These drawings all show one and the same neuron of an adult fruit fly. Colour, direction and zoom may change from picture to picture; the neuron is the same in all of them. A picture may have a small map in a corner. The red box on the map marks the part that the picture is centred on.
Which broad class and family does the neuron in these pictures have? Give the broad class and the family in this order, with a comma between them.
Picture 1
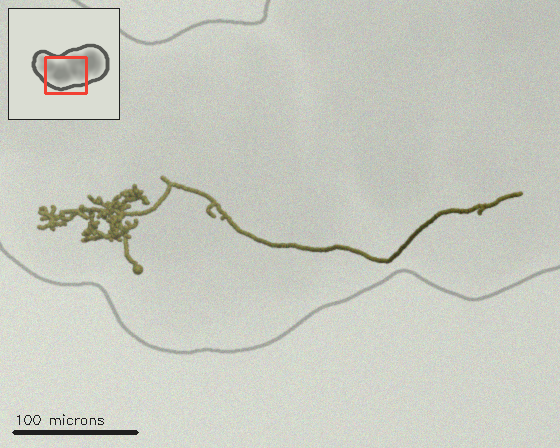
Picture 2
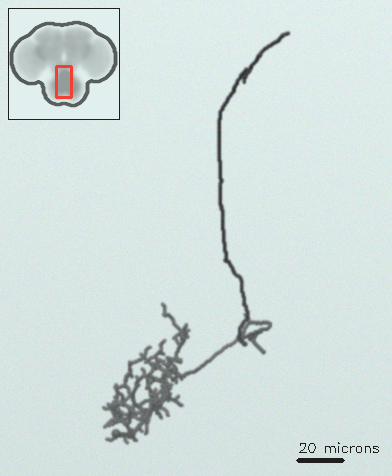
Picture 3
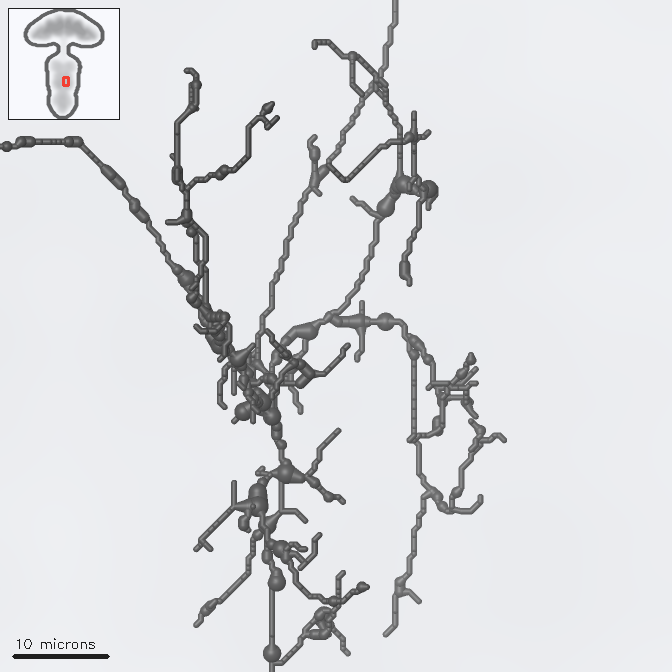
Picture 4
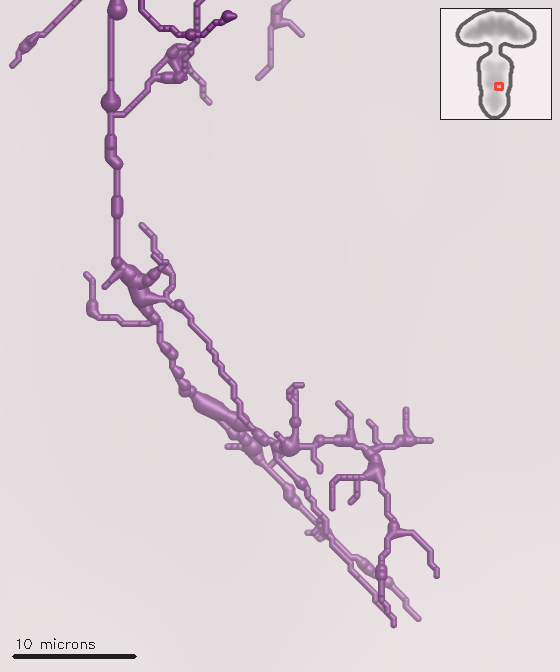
ascending neuron, hemilineage 10B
